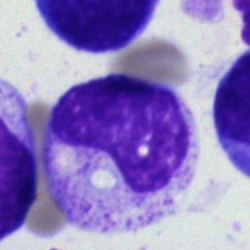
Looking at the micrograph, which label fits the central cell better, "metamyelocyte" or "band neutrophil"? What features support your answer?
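I'd say metamyelocyte rather than band neutrophil.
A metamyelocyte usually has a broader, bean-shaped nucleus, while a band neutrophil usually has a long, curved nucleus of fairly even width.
Here the nucleus is kidney-shaped, which fits the metamyelocyte, with its notch facing the lower left. It fills the upper part of the cell, leaving most cytoplasm below and to the left. Fine purple granules are scattered through the cytoplasm, and a small clear oval area sits beside the nuclear notch.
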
